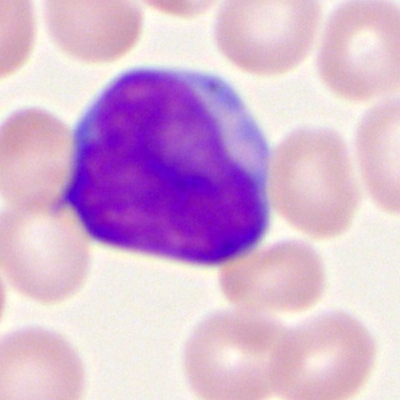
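Myeloblast in the middle here, its nucleus taking up nearly the whole cell. There's only a narrow rim of pale blue cytoplasm, widest at the upper right. The chromatin is deep purple, with paler patches scattered through it.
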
